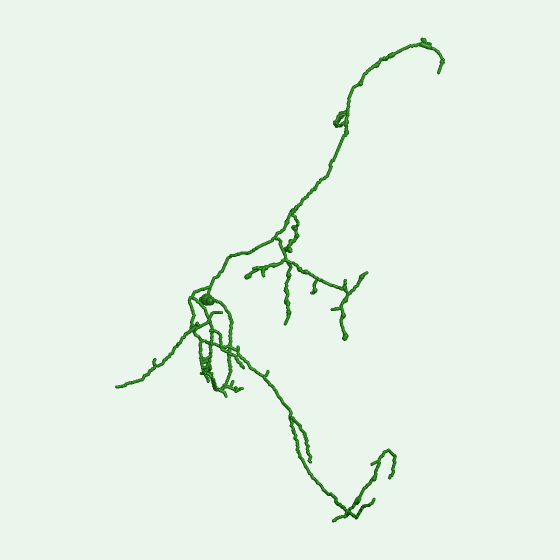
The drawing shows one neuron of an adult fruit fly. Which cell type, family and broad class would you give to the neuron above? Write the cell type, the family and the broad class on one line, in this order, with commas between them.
CB1823, hemilineage SMPp&v1_posterior, central-brain intrinsic neuron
